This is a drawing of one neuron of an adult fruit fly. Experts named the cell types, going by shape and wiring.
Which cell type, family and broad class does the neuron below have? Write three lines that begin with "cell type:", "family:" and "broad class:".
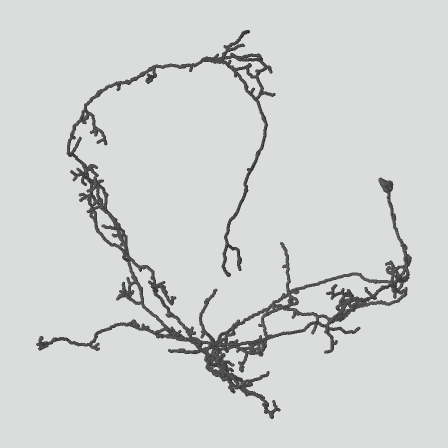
cell type: IN19A056
family: hemilineage 19A
broad class: nerve-cord intrinsic neuron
